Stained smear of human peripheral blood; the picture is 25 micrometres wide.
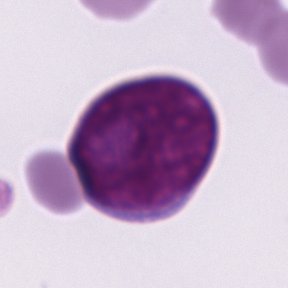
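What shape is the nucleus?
Round to oval, with no lobes and no deep indentation.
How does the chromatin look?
Fine and evenly stippled, with small paler spots, rather than coarse dark clumps.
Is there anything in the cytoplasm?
No distinct granules can be seen, and the cell has no vacuoles.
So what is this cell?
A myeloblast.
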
